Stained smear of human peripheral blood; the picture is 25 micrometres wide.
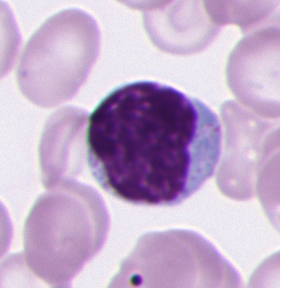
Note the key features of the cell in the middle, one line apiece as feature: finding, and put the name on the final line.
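Position: nucleus off-centre, toward the left side of the cell
Size: nucleus about 10 micrometres across
Rim: narrow band of cytoplasm, widest on the right side
Colour: cytoplasm pale blue
Inclusions: a few fine purplish granules scattered in the cytoplasm
Name: typical lymphocyte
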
